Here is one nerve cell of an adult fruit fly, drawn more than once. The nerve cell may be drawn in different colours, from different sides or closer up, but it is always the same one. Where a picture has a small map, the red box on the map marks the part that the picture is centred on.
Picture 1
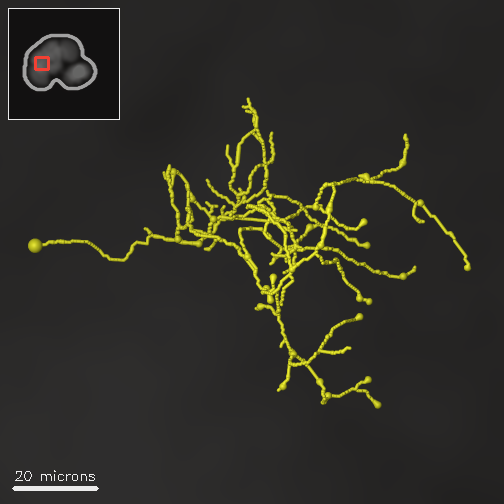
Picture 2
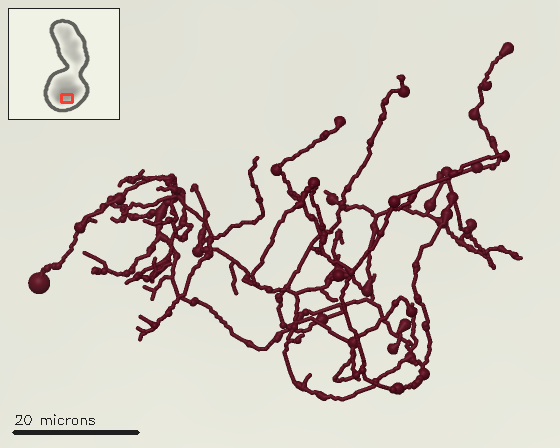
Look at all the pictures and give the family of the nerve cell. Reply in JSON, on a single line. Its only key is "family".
{"family": "hemilineage ALl1_dorsal"}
